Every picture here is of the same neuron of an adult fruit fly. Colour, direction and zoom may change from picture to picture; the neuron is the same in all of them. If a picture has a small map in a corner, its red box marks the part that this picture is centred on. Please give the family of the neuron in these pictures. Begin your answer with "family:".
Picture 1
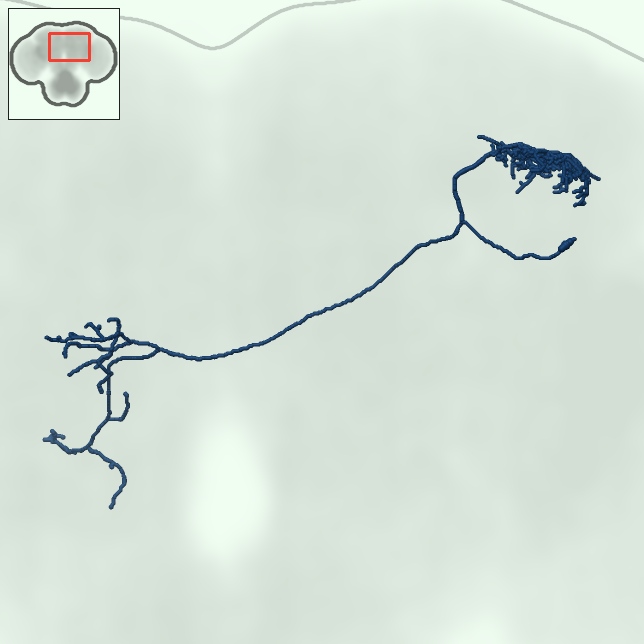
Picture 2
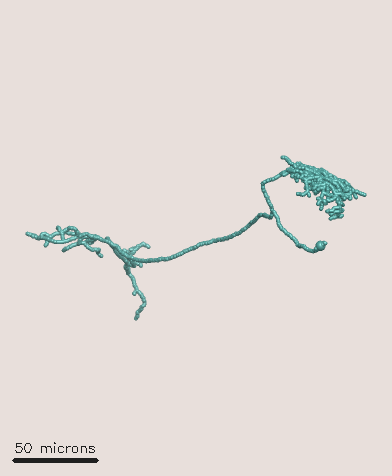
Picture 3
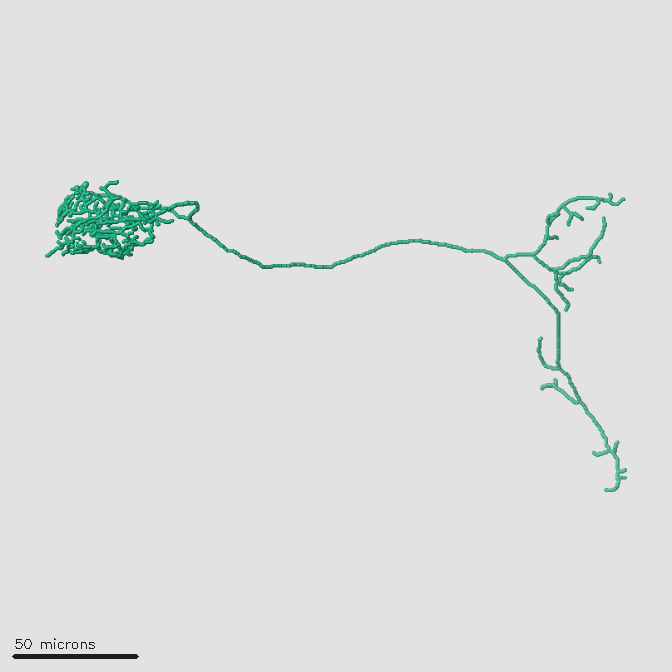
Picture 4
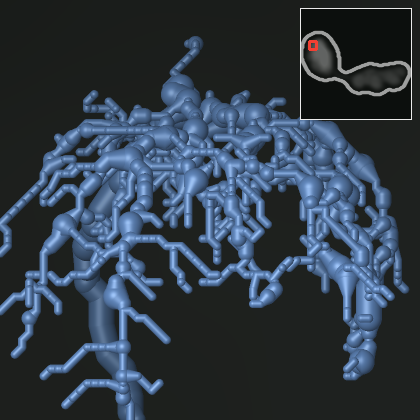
family: hemilineage AOTUv4_dorsal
